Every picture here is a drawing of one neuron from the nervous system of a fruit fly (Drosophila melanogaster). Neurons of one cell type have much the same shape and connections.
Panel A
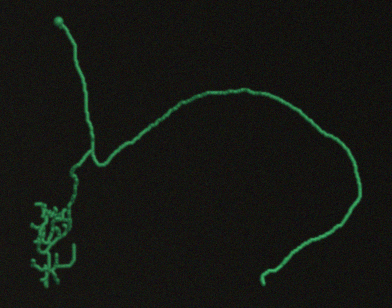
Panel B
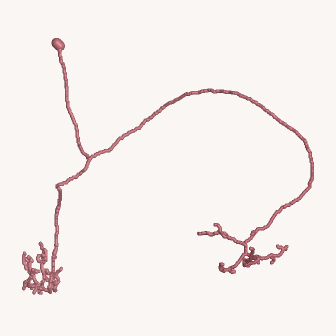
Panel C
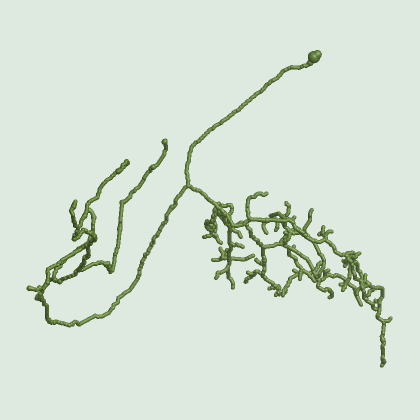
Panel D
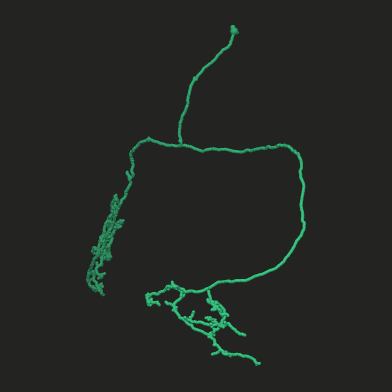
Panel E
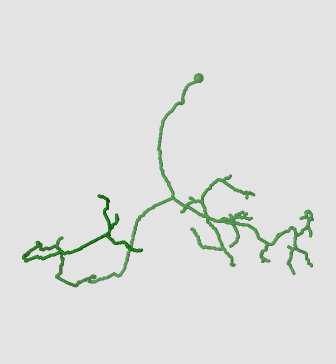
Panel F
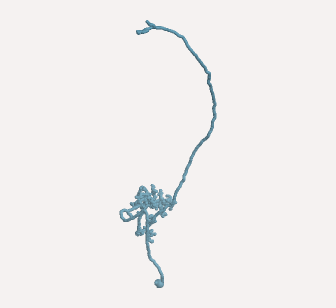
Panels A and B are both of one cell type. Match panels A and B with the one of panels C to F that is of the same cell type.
Panel D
